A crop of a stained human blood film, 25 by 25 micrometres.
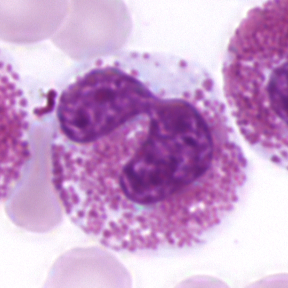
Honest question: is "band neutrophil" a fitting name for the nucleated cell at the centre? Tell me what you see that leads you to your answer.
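Take the nucleus first: two lobes, one upper left and one lower right, joined by a broad band.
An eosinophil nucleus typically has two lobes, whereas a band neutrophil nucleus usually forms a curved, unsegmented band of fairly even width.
The two lobes go with eosinophil, not band neutrophil. The chromatin stains dark purple. Reddish-pink granules, coarse and round, fill the cytoplasm, which is pale and nearly colourless between them.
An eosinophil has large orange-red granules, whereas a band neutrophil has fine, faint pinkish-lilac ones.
Coarse granules side with eosinophil.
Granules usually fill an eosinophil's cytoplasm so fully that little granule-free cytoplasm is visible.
The packed cytoplasm here matches that. So band neutrophil doesn't fit; the cell is an eosinophil.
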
